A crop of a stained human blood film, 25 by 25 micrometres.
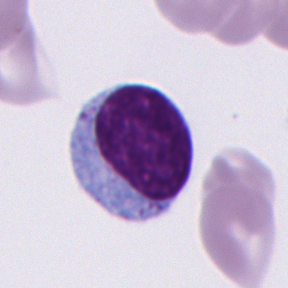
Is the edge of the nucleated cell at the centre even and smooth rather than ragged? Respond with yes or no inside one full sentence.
Yes, the edge of this cell is smooth and even.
